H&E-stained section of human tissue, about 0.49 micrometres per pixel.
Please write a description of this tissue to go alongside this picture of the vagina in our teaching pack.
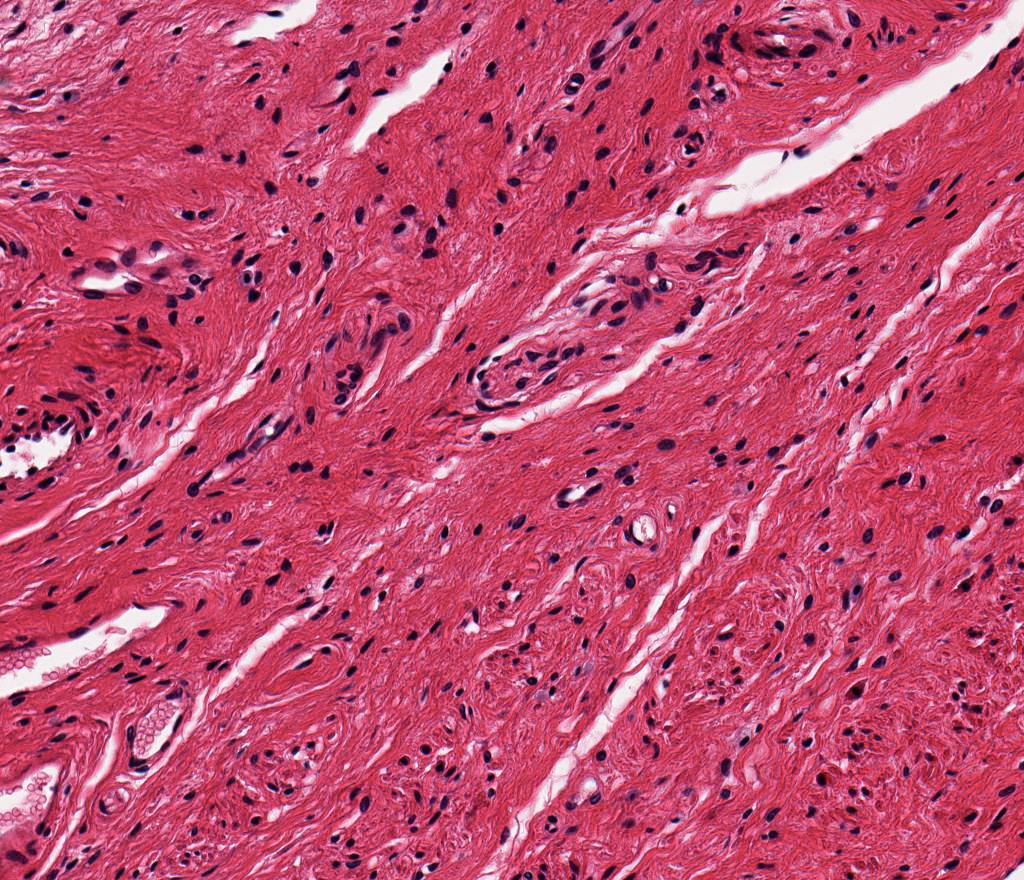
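Fibrillar tissue between clefts: deep pink-red. Nuclei dark, spindle-shaped to oval, scattered singly among fibres. Small lumens at lower left edge filled with red blood cells. No epithelium anywhere in field.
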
